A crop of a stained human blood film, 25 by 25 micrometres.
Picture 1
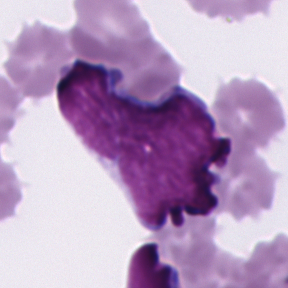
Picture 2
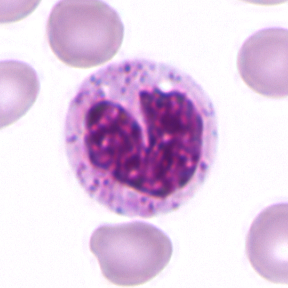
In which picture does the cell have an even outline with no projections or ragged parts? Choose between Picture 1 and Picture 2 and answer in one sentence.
In Picture 2, no projections, blebs or ragged parts break the cell's outline.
